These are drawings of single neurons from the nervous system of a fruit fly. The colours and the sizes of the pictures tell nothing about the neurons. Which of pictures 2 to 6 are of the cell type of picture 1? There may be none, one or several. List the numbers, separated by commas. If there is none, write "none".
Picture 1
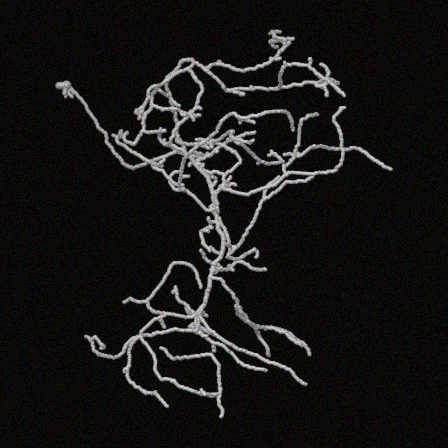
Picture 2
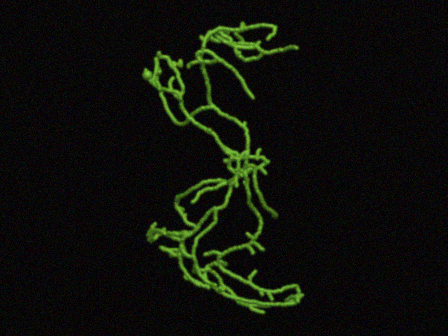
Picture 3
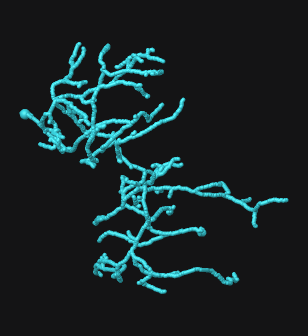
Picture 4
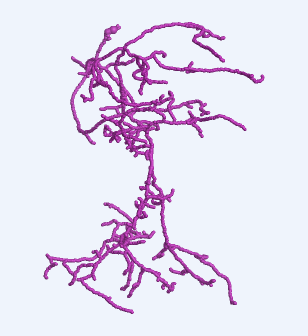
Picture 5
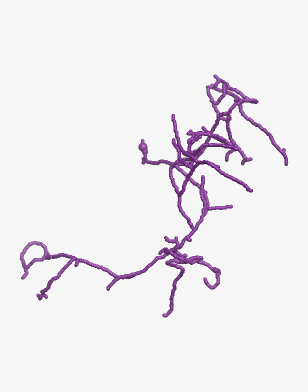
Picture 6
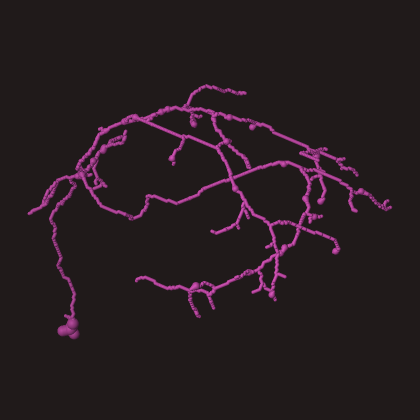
2, 3, 4, 5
